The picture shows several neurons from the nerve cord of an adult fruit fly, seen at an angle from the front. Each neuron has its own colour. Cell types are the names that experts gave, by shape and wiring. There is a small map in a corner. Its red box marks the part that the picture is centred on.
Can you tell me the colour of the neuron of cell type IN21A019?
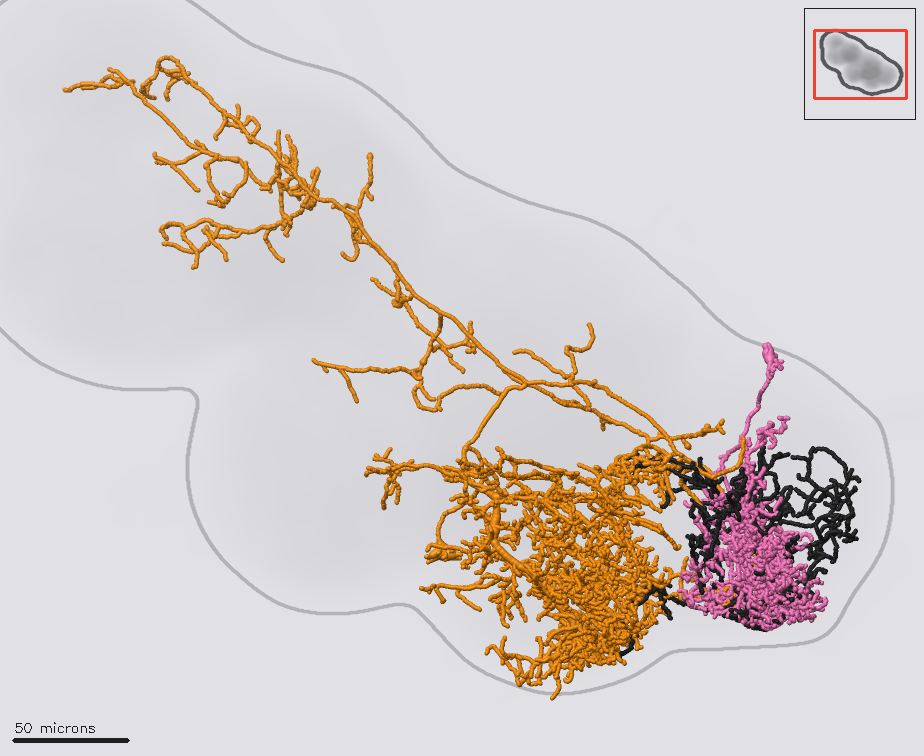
pink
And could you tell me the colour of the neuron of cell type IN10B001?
orange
